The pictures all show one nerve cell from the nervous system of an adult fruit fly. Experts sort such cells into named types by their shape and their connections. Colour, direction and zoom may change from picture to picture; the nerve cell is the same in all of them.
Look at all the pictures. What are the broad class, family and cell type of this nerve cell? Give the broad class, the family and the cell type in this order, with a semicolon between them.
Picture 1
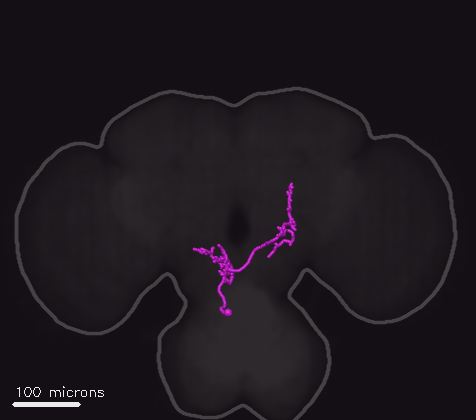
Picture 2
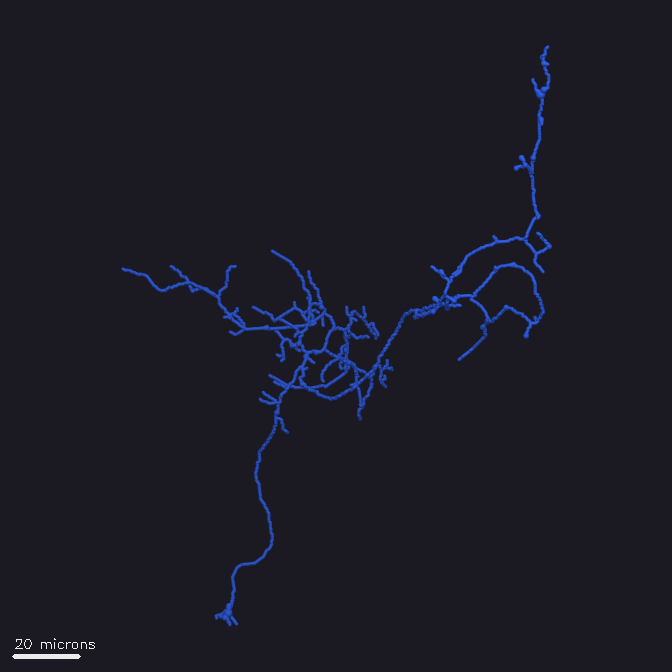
central-brain intrinsic neuron; hemilineage LB3; GNG382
